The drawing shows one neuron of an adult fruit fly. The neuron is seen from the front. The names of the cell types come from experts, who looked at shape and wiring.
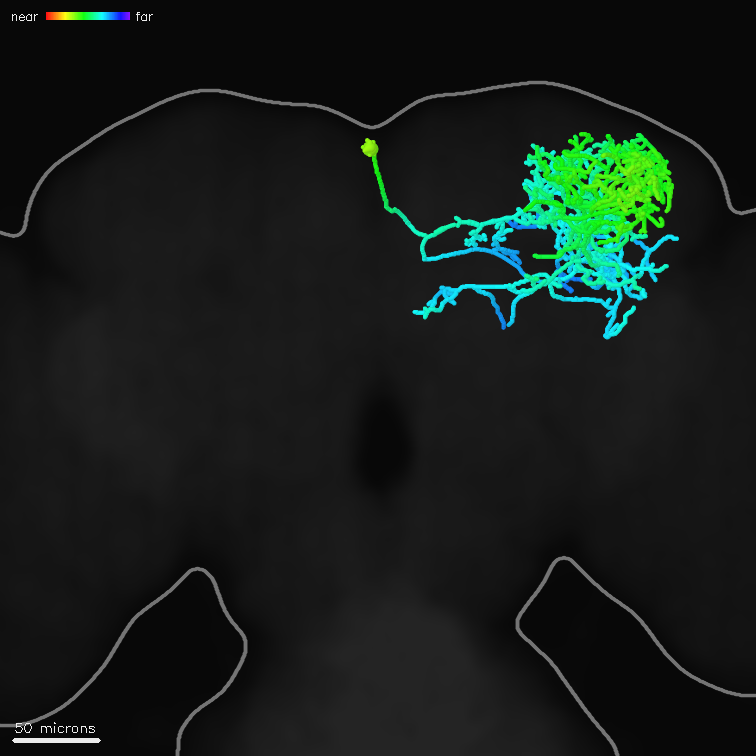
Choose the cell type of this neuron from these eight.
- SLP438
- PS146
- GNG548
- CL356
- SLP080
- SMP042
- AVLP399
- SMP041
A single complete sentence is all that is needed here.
This neuron is recognized as the cell type SLP438.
